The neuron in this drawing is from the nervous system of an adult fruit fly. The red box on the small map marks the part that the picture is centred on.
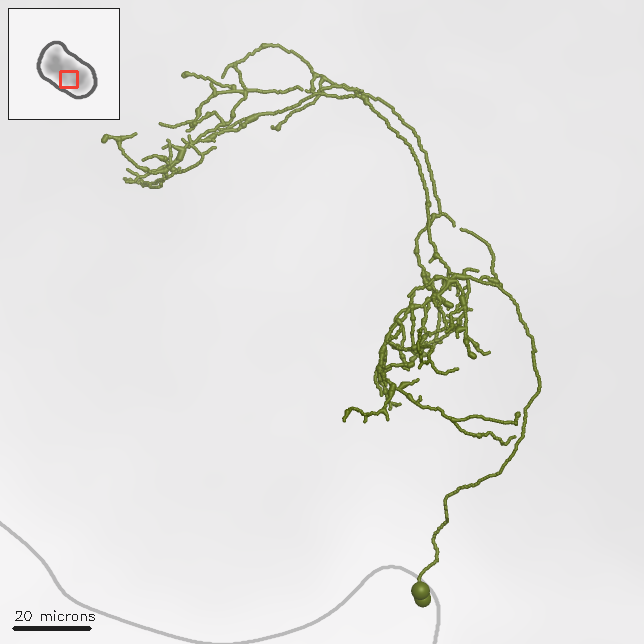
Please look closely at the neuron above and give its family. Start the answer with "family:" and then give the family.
family: hemilineage ALv2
